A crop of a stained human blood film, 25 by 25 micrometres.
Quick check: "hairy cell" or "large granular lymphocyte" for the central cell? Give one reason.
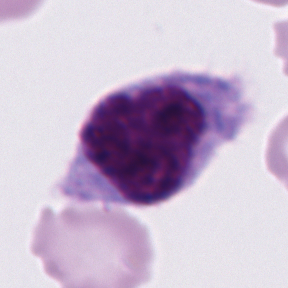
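This is a hairy cell. It is drawn out along a diagonal from lower left to upper right and measures about 18 by 11 micrometres. The broadest stretch of cytoplasm lies on the upper-right side of the nucleus, and at the upper right the edge of the cytoplasm is ragged and frayed rather than smooth. The nucleus, about 10 micrometres across, fills about 60% of the cell's area. Its chromatin is coarse, clumped into dark patches with paler gaps between.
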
